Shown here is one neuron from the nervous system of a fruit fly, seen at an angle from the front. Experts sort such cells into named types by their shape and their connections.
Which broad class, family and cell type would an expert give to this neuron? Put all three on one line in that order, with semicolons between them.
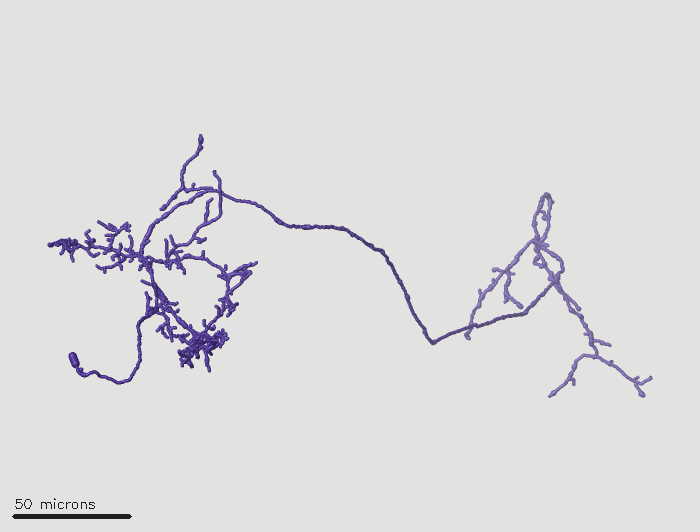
descending neuron; hemilineage MX12; DNge019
